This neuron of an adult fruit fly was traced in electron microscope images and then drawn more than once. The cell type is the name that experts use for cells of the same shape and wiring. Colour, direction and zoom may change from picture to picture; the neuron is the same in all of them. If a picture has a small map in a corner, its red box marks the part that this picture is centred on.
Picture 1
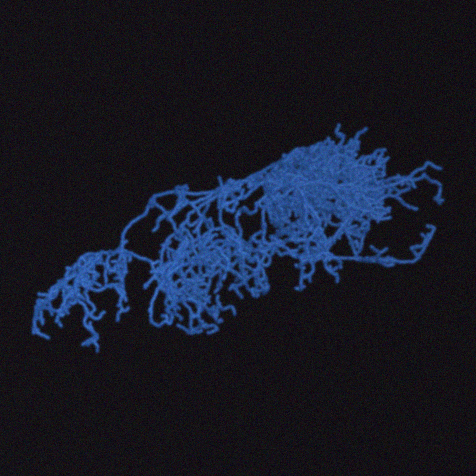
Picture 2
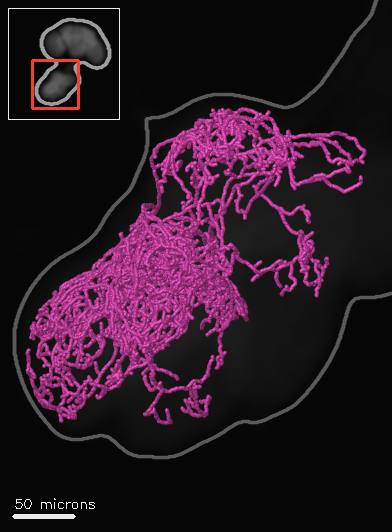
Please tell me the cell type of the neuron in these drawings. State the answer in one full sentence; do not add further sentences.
Of the cell type INXXX008 is this neuron.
